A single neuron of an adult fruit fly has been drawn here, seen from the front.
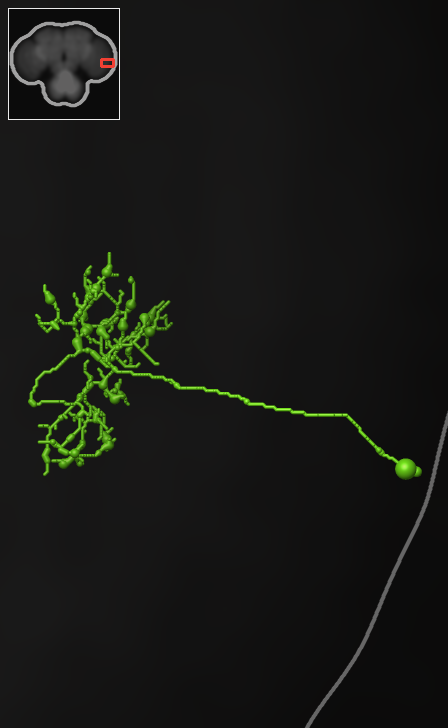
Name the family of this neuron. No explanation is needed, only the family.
Cm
